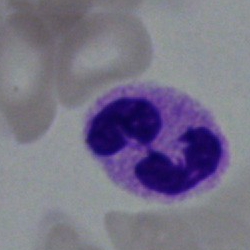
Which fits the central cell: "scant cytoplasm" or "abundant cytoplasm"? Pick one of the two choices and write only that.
Abundant cytoplasm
